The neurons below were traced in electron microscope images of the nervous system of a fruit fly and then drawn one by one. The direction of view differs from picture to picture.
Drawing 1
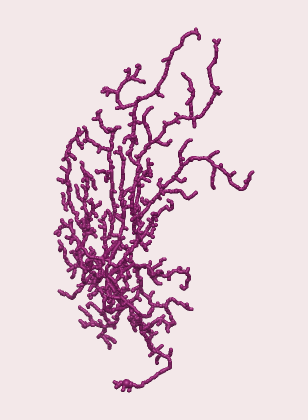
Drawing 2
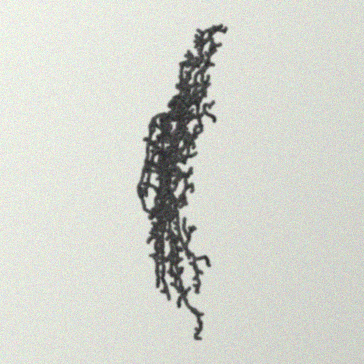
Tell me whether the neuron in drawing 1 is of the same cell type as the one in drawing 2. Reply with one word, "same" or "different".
same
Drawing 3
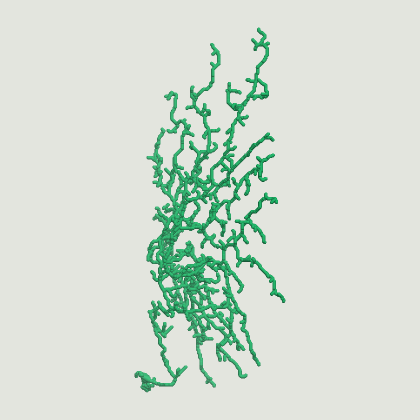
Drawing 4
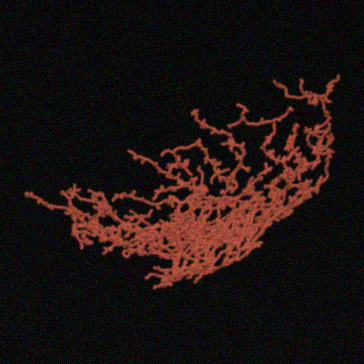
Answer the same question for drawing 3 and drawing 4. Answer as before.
same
